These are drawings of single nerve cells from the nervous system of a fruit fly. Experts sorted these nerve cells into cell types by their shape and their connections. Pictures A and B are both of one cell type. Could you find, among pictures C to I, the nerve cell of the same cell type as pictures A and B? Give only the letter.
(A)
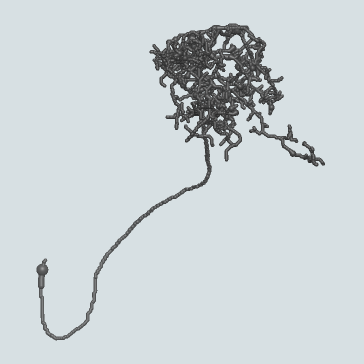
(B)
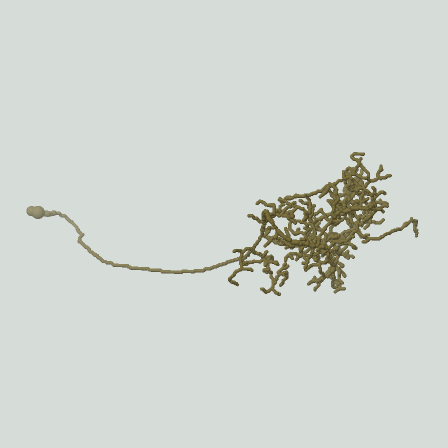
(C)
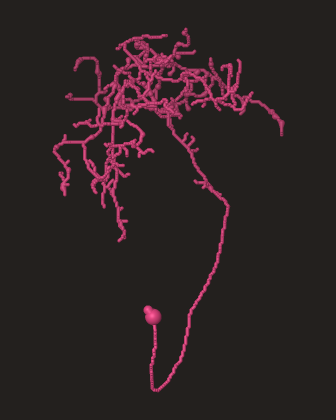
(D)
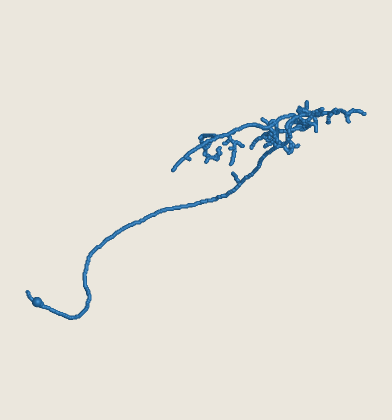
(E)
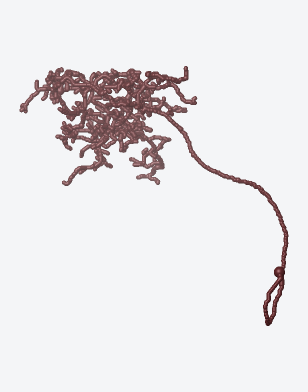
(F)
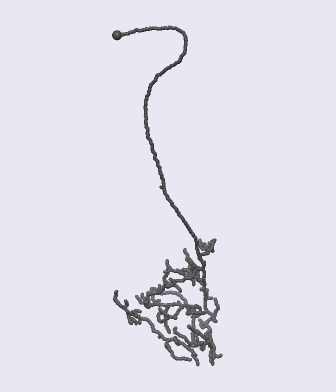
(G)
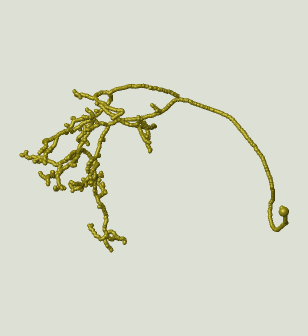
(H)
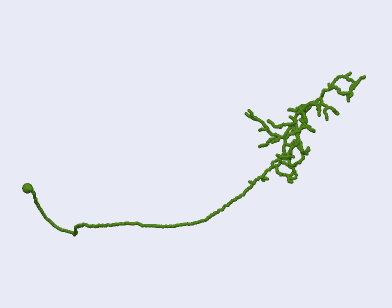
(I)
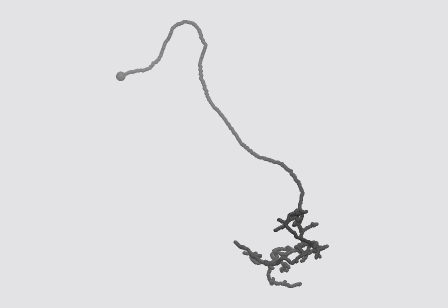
E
